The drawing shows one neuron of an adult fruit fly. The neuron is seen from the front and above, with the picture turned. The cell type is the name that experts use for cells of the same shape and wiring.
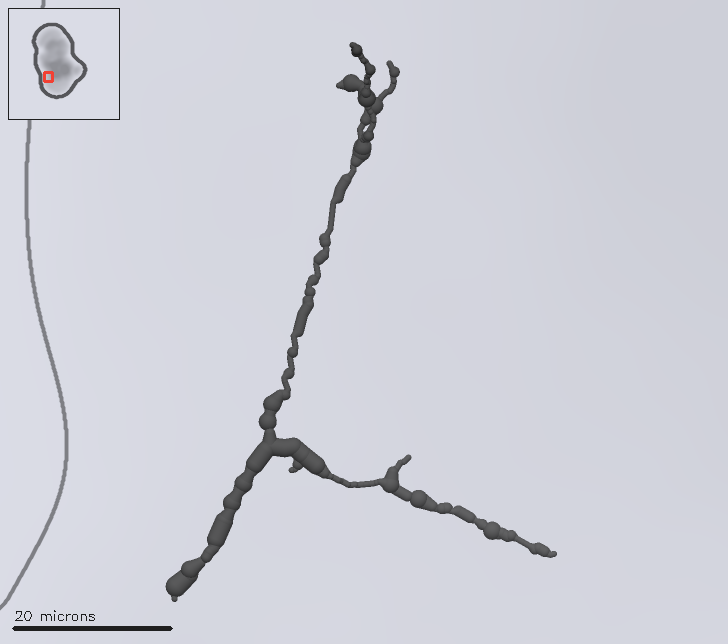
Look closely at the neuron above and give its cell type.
SNpp39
